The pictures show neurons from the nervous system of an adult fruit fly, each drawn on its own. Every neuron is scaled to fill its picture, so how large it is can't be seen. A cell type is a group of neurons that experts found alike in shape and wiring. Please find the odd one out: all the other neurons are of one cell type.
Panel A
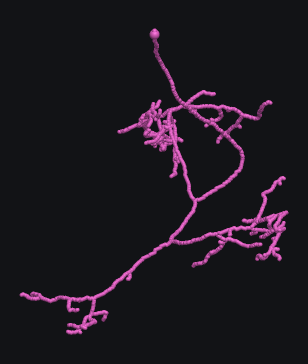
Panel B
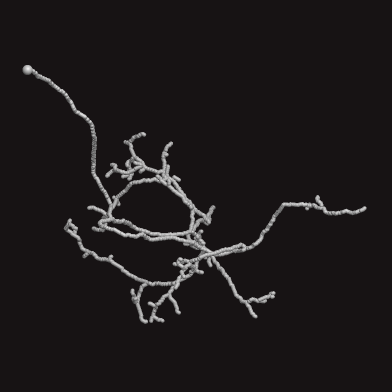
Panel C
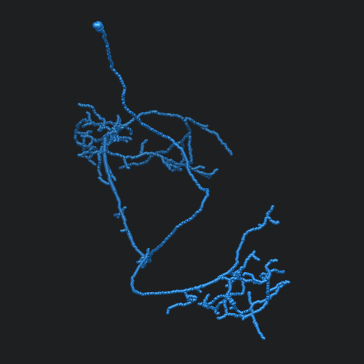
Panel B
